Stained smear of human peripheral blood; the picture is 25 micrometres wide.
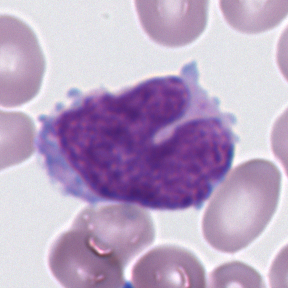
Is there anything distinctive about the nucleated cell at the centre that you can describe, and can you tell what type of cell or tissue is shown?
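Start with the nucleus: a cleft entering from the upper right folds it deeply. The outline is irregular, with small ragged bumps along the upper and left edges. The cytoplasm is pale greyish blue, without coarse granules. This is an atypical promyelocyte.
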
